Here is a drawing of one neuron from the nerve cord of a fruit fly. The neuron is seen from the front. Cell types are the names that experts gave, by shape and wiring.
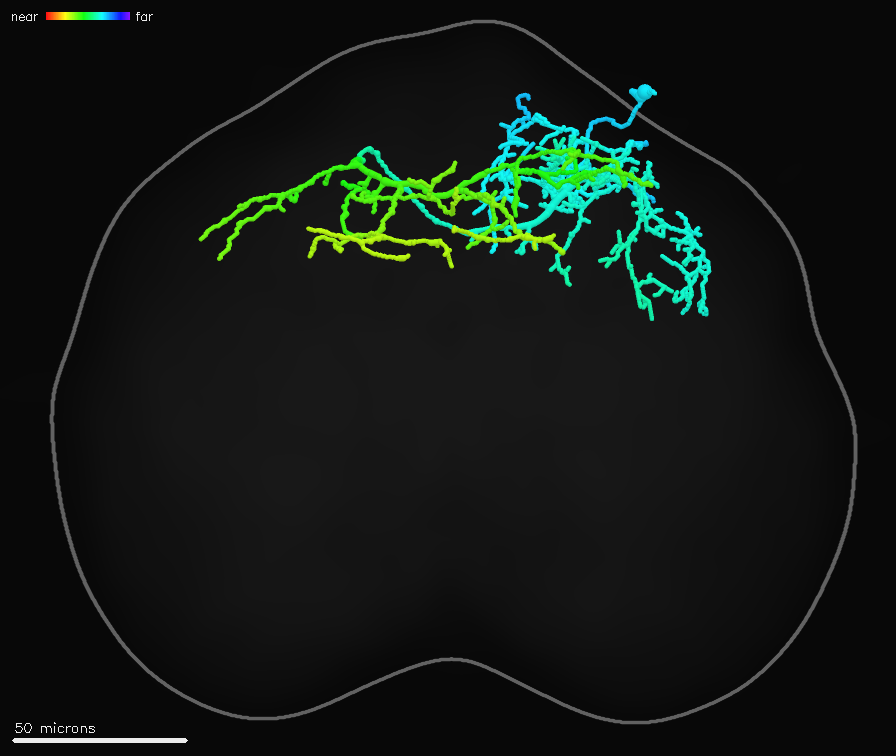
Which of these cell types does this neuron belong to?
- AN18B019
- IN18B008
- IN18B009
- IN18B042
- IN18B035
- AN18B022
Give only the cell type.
IN18B042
